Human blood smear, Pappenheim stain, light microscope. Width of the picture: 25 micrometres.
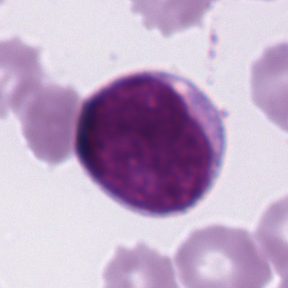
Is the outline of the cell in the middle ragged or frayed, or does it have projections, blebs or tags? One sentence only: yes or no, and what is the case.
No, by its outline the cell is smooth and even.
